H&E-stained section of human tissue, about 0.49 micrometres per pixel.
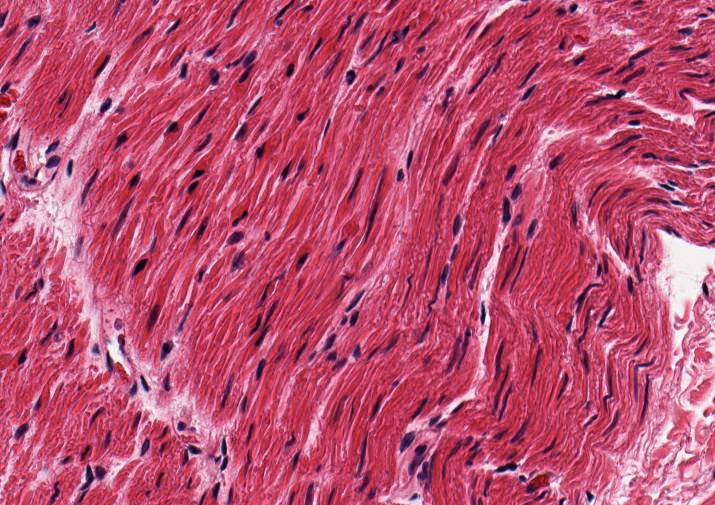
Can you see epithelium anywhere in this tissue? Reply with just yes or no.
No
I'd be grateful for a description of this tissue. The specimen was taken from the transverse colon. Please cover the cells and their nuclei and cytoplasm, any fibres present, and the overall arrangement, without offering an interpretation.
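Nuclei: dark, elongated, spindle-shaped, lying lengthwise along the fibres. Course: towards the right side, fibres and nuclei follow a curved, wavy path rather than a straight one. Separation: thin strands of pale, loose connective tissue between the fibre bundles, most visible in the left half. Vessels: one small vessel containing red blood cells, at the left edge.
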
